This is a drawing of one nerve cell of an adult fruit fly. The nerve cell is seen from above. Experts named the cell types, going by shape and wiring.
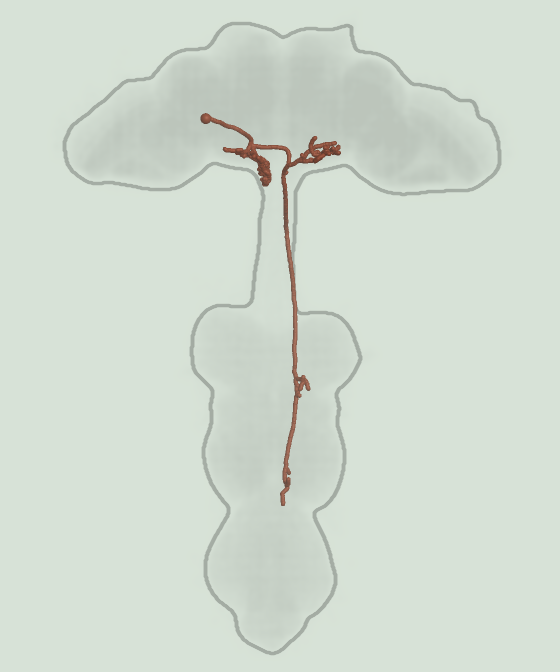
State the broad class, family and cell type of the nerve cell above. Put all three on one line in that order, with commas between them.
descending neuron, hemilineage LB7, DNge092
